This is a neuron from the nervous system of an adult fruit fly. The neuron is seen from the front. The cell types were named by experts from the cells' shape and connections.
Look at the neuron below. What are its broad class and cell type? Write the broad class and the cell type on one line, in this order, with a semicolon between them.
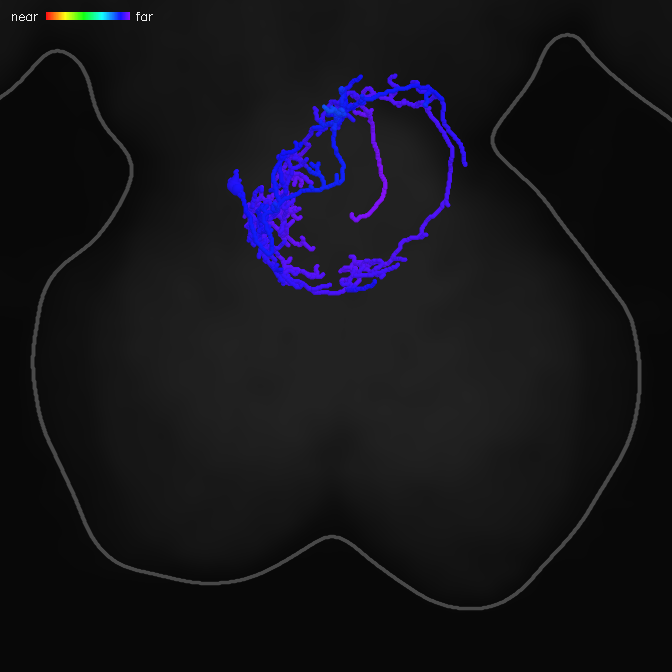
nerve-cord intrinsic neuron; INXXX350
